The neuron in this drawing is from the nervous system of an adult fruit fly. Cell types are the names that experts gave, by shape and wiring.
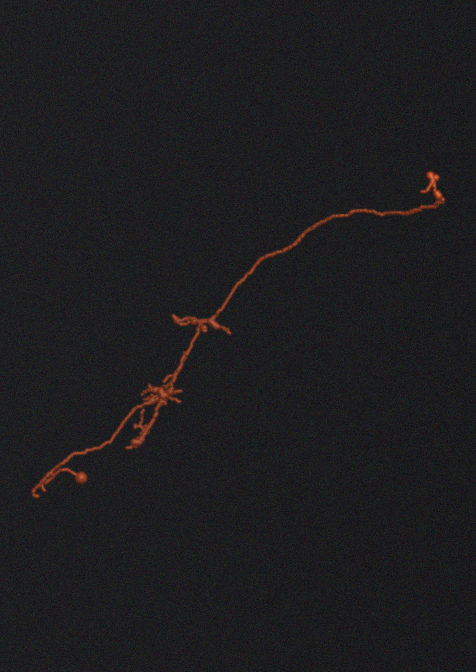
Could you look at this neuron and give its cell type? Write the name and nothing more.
Tm20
